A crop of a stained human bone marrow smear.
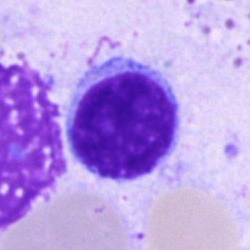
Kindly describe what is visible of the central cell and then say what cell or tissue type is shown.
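Round and smooth, the outline encloses a nucleus whose dense chromatin stains dark purple. The rim of cytoplasm is widest along the top of the cell. No granules are seen in the cytoplasm. It is a lymphocyte.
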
